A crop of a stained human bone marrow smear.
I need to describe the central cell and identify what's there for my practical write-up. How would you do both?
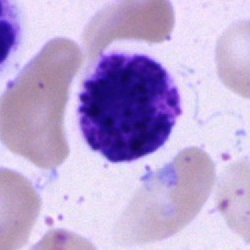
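You'll notice coarse granules, deep purple to almost black, covering the entire cell and lying over the nucleus as well. Beneath them you can't trace the shape of the nucleus. On the right side, a paler lilac area shows between the granules. That's a basophil.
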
